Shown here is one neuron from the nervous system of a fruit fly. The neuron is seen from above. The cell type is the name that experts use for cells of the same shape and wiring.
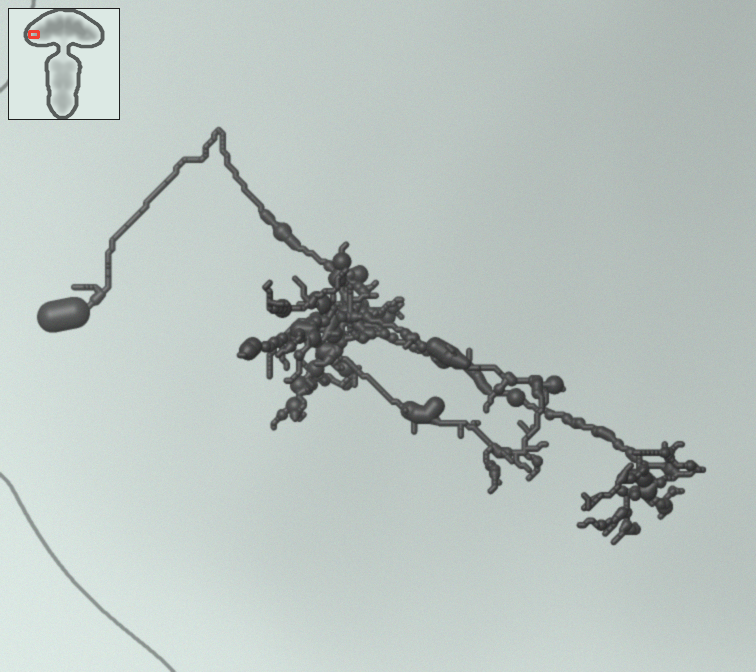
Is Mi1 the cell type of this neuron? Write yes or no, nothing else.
no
